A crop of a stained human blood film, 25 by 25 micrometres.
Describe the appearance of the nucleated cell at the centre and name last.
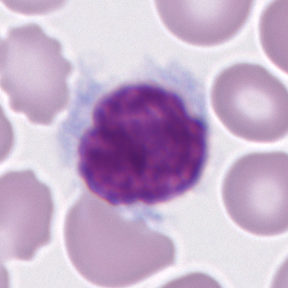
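Cell about 13 micrometres across; nucleus about 11 micrometres across, filling about 70% of the cell's area. Cytoplasm pale blue, widest on the upper-left side of the nucleus, no visible granules. No nucleoli visible. The cell is a hairy cell.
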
